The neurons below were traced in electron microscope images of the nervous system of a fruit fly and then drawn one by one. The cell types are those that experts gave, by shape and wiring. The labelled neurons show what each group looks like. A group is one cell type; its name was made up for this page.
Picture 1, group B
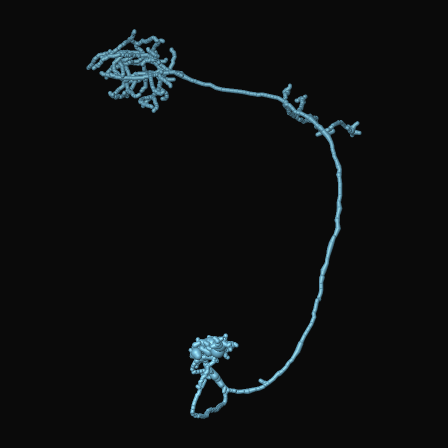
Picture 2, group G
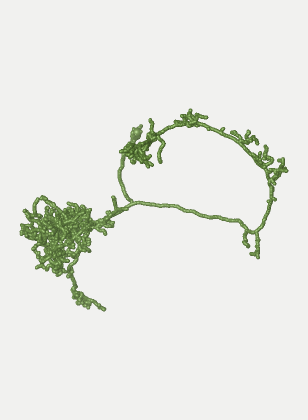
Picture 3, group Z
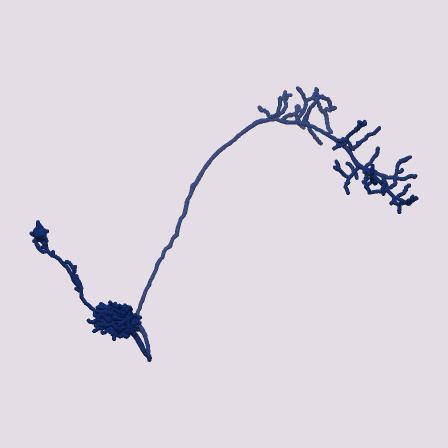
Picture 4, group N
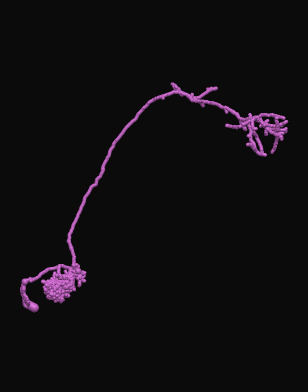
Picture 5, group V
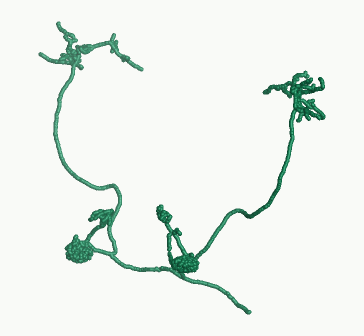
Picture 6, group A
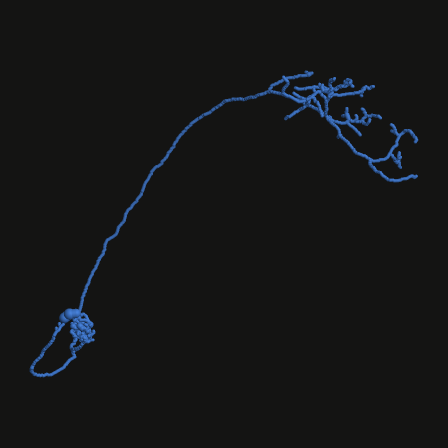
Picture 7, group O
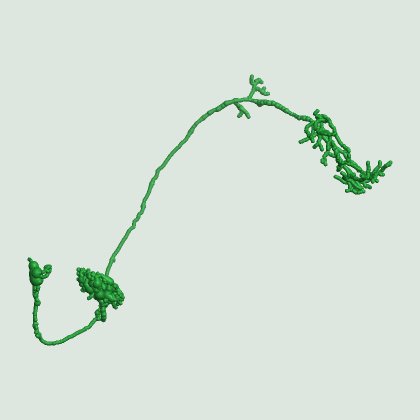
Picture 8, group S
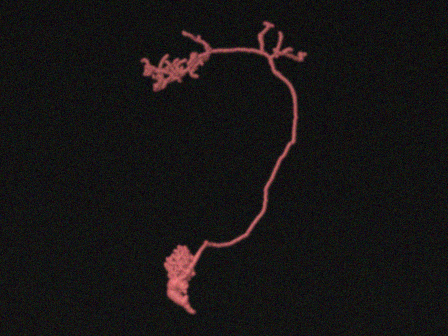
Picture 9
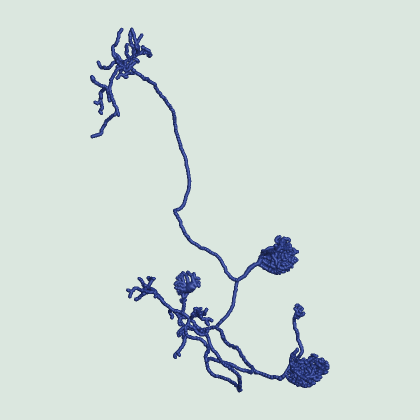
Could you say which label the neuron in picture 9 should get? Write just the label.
group V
